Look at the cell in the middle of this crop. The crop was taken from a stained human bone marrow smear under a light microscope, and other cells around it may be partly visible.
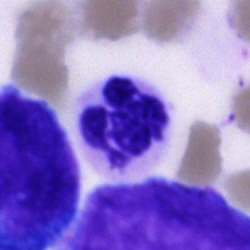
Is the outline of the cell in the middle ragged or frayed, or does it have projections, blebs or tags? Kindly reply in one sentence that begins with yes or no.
No, smooth rather than rough is the outline of this cell.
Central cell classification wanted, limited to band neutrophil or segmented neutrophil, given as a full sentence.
The cell marked by its central position in the crop is a segmented neutrophil.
